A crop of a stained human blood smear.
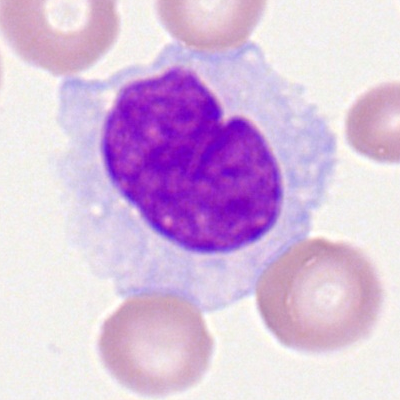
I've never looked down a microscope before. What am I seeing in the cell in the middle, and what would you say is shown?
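Note the irregular outline, its edge bumpy and ruffled. Cytoplasm encircles the nucleus on every side, widening toward the lower left. Its colour is a pale grey-blue. Just left of the nucleus, a few small clear dots lie in the cytoplasm. The cell shown is a monocyte.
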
